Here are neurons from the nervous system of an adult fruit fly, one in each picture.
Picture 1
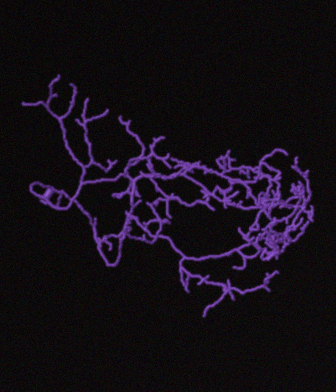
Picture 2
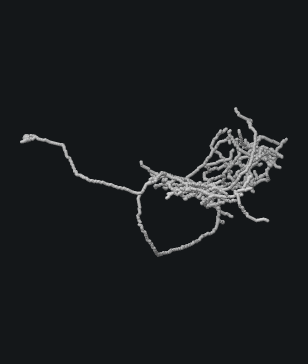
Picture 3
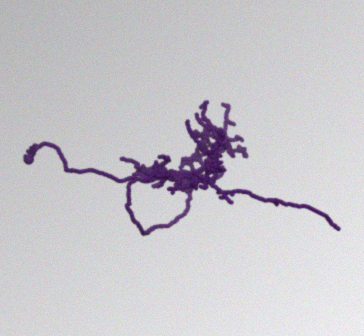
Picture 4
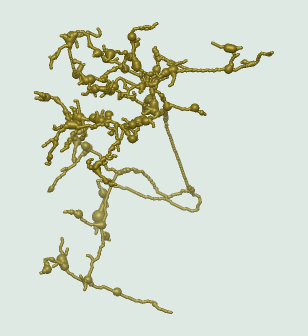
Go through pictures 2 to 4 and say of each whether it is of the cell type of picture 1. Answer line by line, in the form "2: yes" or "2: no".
2: no
3: no
4: no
